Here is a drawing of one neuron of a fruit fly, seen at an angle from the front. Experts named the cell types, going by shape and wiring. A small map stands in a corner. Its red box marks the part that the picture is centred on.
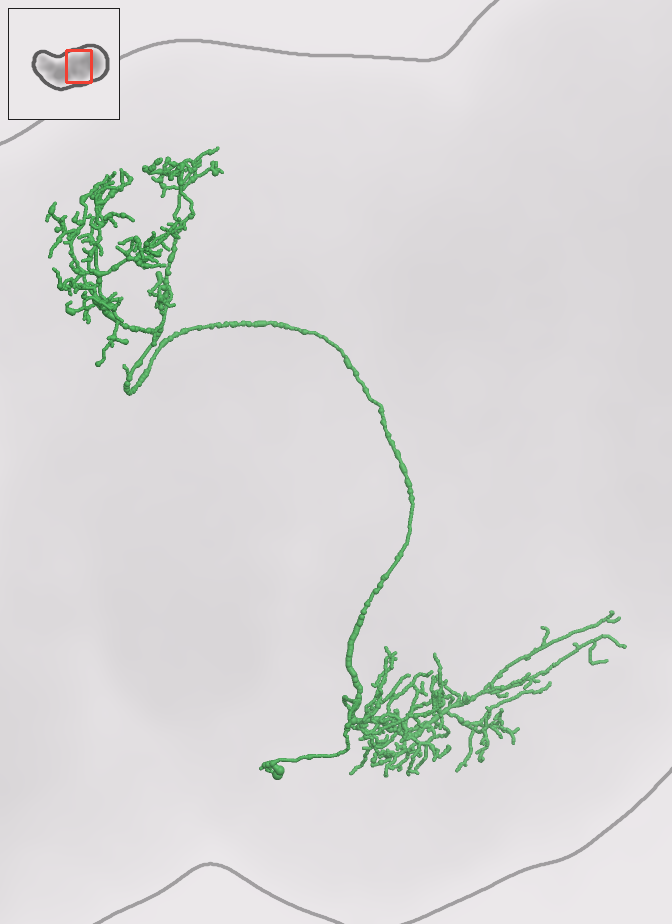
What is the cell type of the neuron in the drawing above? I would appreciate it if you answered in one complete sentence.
The cell type GNG664 is the type of this neuron.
